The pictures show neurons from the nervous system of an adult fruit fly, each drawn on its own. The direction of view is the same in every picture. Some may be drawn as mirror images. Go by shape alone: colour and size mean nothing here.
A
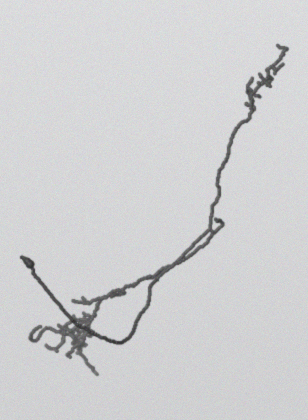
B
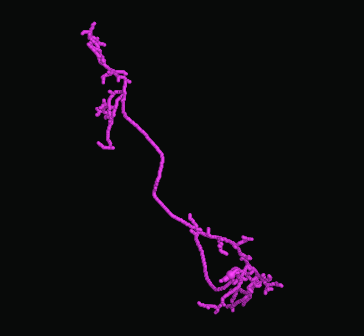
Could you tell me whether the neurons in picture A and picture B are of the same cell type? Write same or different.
same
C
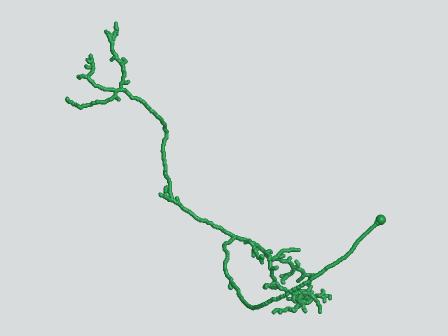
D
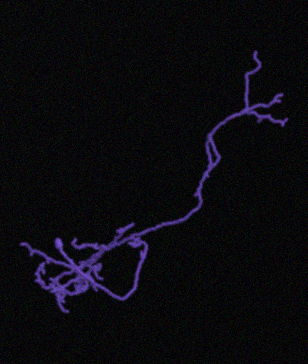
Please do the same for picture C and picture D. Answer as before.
same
